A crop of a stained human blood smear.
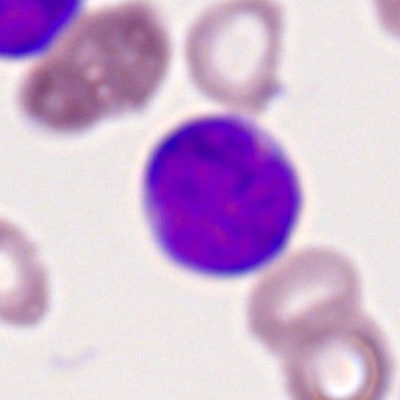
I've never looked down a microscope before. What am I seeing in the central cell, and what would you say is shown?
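Outline round and smooth. Nucleus fills almost the entire cell; cytoplasm at most a very thin rim. Chromatin dense, dark purple throughout the nucleus. No vacuoles seen. Myeloblast.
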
